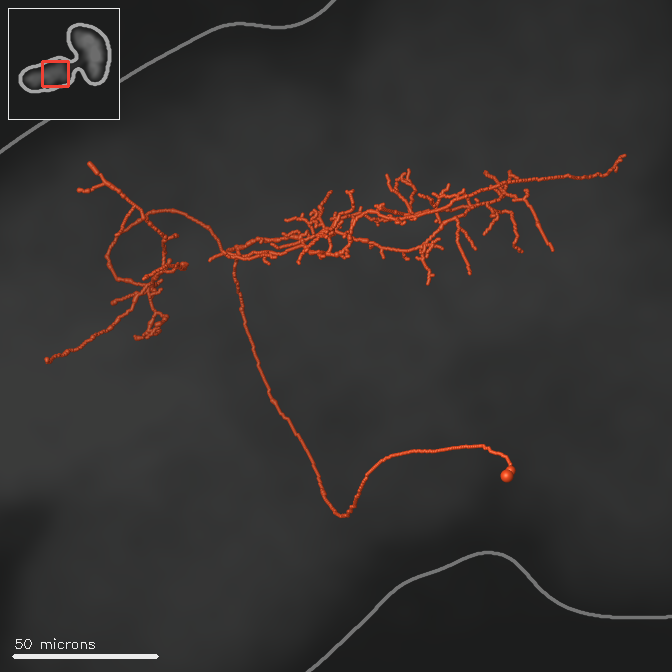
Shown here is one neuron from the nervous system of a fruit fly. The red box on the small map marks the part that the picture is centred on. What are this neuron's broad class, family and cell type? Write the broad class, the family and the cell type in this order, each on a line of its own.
nerve-cord intrinsic neuron
hemilineage 01A
IN01A060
